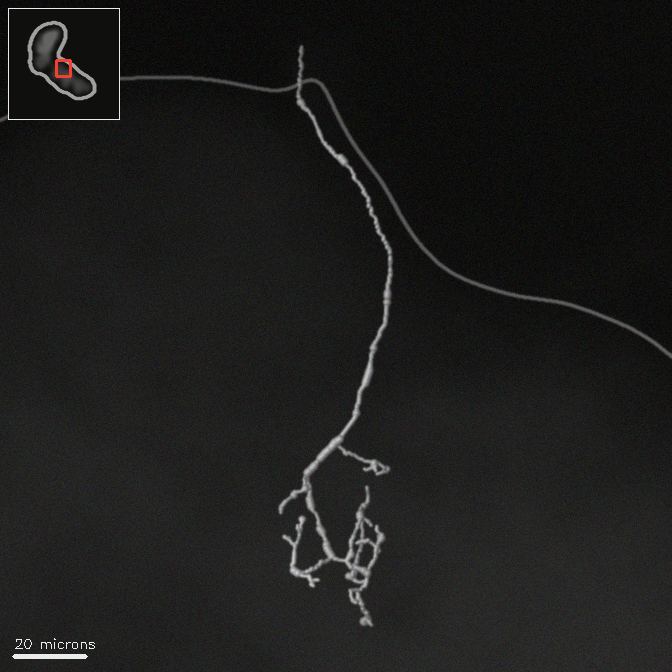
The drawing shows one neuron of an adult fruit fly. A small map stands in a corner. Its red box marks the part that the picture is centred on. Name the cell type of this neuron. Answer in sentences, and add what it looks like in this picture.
Its cell type is SNta14. This is a sensory neuron entering the nerve cord. It is in the nerve cord and does not reach the brain. The drawing shows no cell body. From top to bottom in the picture it spans about 160 microns.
